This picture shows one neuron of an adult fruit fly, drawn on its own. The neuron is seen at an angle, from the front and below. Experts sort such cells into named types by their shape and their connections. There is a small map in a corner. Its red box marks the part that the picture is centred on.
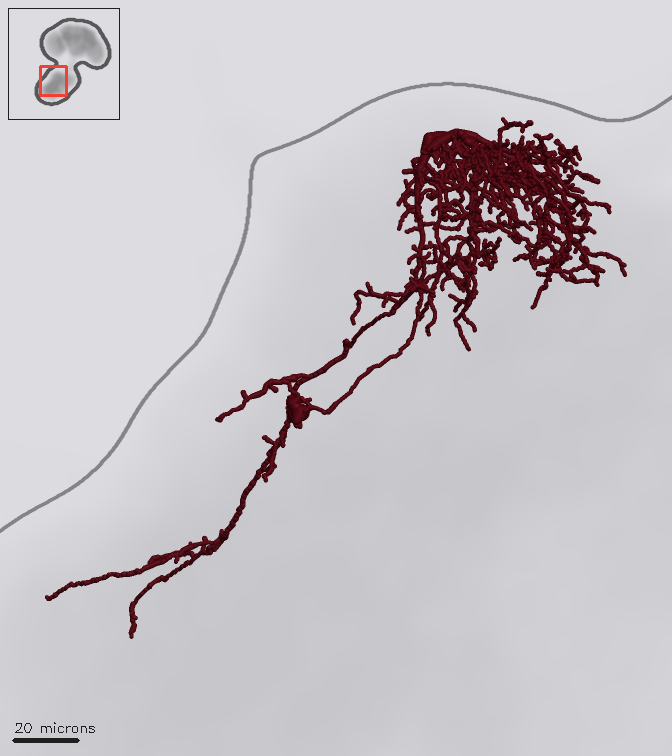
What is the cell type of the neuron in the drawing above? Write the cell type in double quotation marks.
"IN03B022"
